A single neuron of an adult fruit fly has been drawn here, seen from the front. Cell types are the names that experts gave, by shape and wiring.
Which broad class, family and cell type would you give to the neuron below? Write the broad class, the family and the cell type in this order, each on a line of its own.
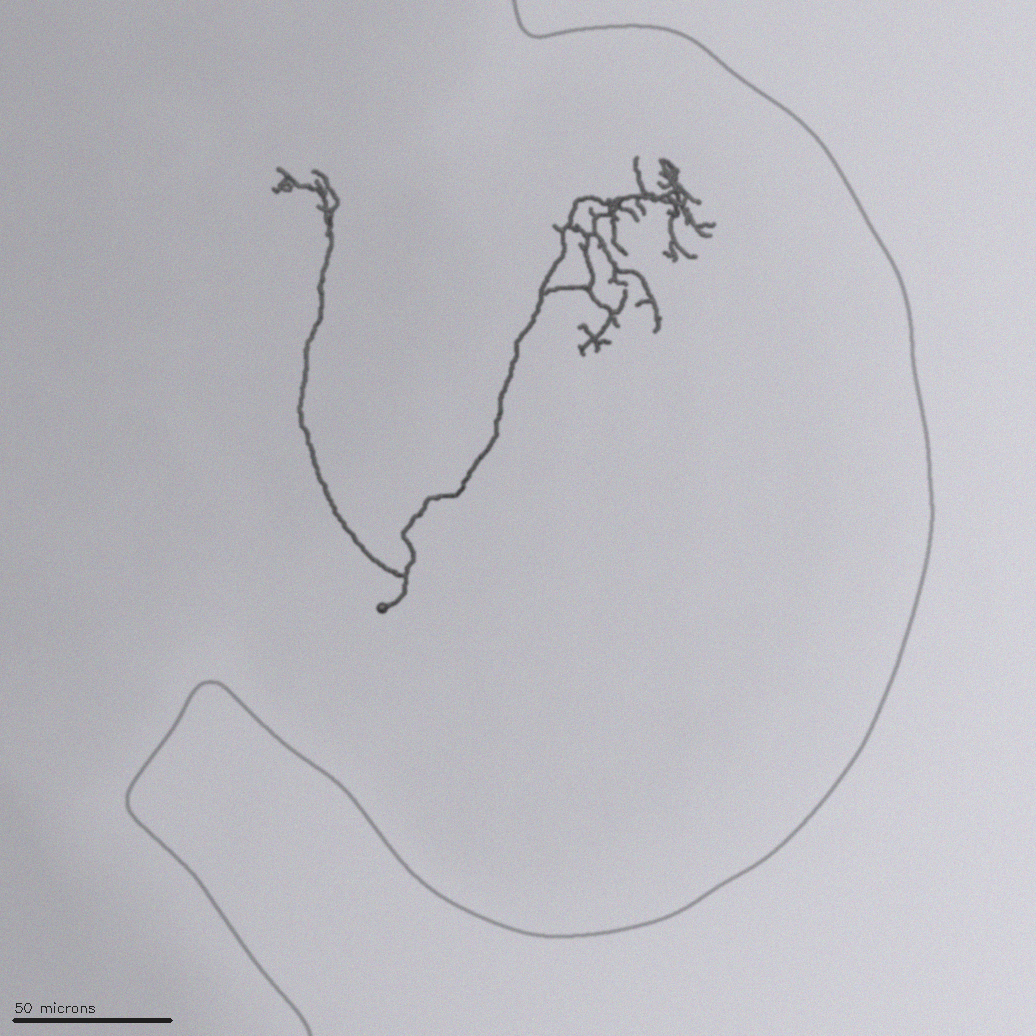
visual projection neuron
MeVP
MeVP1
